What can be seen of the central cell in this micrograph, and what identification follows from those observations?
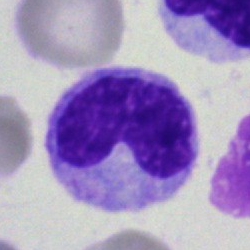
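Looking first at the outline, it is round. The nucleus is kidney-shaped, and its indentation faces downward. Its chromatin is dark purple and coarsely clumped. Pale lilac cytoplasm sits mostly below the nucleus, filling that indentation. This is a metamyelocyte.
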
